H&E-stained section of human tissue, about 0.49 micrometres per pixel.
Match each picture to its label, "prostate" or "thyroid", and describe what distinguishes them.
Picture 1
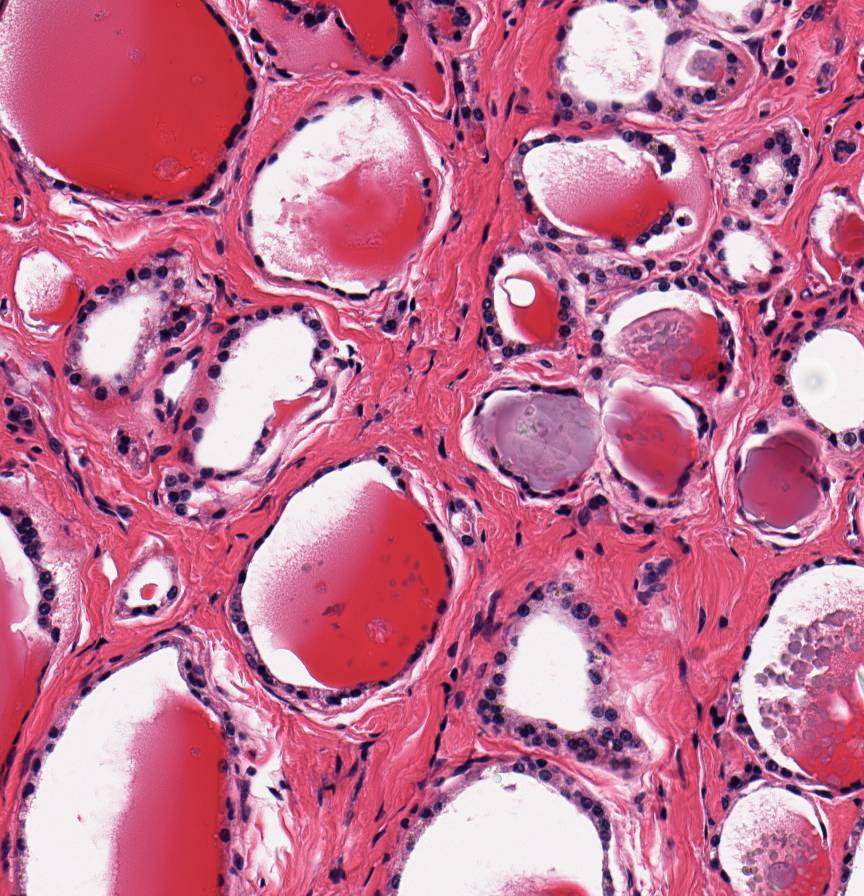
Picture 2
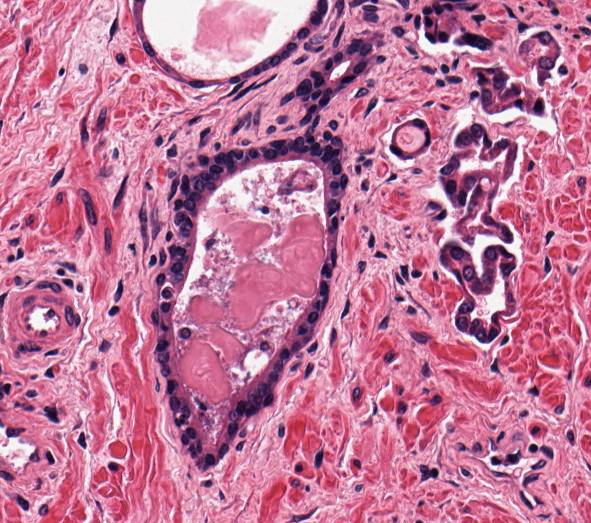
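The first picture is thyroid, the second prostate. The thyroid is composed of closely set round to oval follicles separated by bands of pink fibrous stroma. Each follicle is lined by a single layer of flattened to cuboidal cells with dark round nuclei, and the red lumen material is often pulled away from this lining, leaving white clear zones at its edge. Several follicles toward the right contain clusters of rounded cells floating in the lumen. In the prostate, the largest gland, in the centre, is an oval space lined by a thin rim of cells with dark nuclei, while a gland at the upper right has an irregular branching lumen with infolded epithelium. Nuclei in its stroma are mostly elongated and dark.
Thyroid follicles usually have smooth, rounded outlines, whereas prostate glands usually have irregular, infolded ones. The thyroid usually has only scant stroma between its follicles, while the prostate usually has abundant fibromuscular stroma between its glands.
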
